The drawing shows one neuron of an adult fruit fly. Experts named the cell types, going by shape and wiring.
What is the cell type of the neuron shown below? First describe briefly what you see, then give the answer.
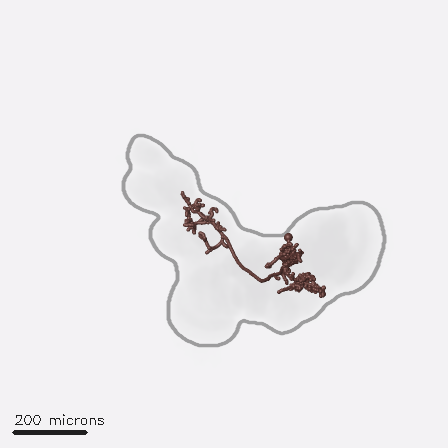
From left to right in the picture it spans about 400 microns. As drawn here it is wider than it is tall. Its broad class is descending neuron. The cell type is DNp19.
